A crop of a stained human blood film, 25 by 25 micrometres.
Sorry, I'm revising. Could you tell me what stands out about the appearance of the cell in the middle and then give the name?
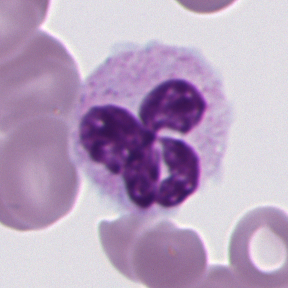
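Looking first at the nucleus, its chromatin is dark purple and coarsely clumped. I can find no nucleoli in it. Through the cytoplasm, fine, small violet-pink granules are scattered, and I see no vacuoles there. This is a segmented neutrophil.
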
